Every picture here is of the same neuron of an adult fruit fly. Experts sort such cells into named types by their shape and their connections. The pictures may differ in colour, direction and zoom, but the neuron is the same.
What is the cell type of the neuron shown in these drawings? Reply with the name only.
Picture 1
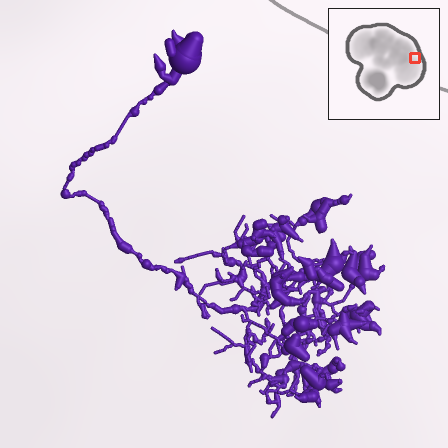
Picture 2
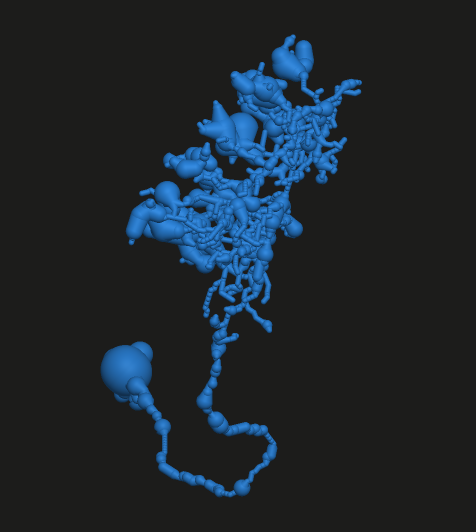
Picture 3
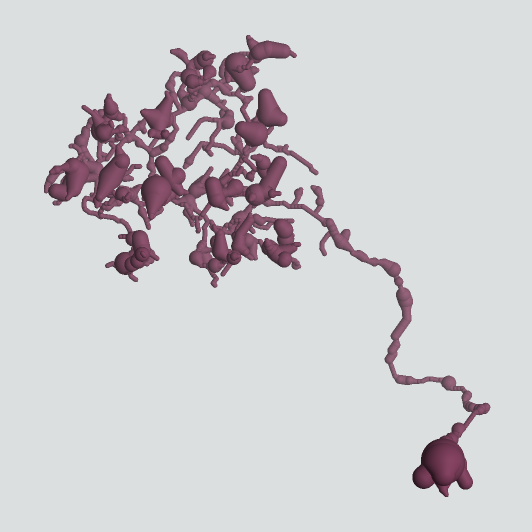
Dm4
